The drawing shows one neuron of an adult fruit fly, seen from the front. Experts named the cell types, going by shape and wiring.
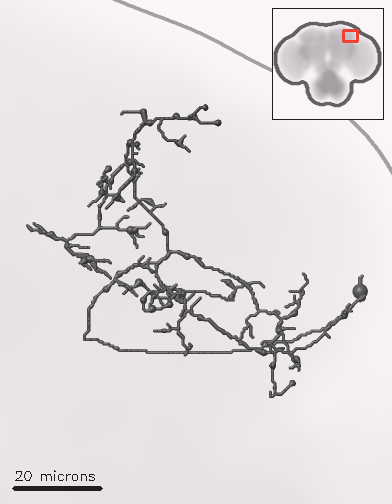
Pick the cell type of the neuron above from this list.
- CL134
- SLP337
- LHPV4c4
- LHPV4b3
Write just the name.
LHPV4b3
